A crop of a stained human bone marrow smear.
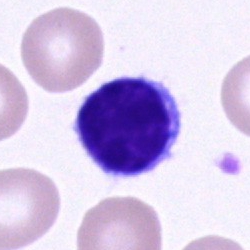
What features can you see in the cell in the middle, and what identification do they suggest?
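Round outline. Chromatin dense, dark purple throughout the nucleus. No nucleoli visible. Cytoplasm a very thin rim, mainly along the right edge. Lymphocyte.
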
